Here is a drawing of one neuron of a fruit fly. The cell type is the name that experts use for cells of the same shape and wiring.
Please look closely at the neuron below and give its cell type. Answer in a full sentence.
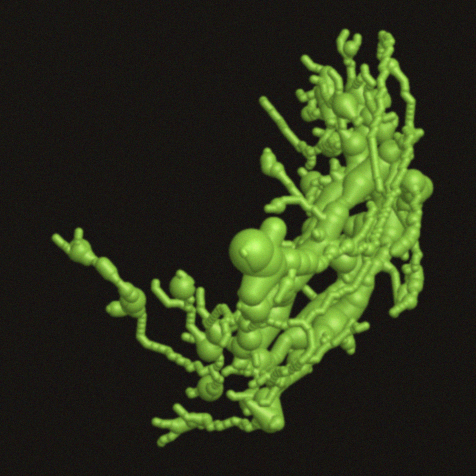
The cell type is Dm9.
